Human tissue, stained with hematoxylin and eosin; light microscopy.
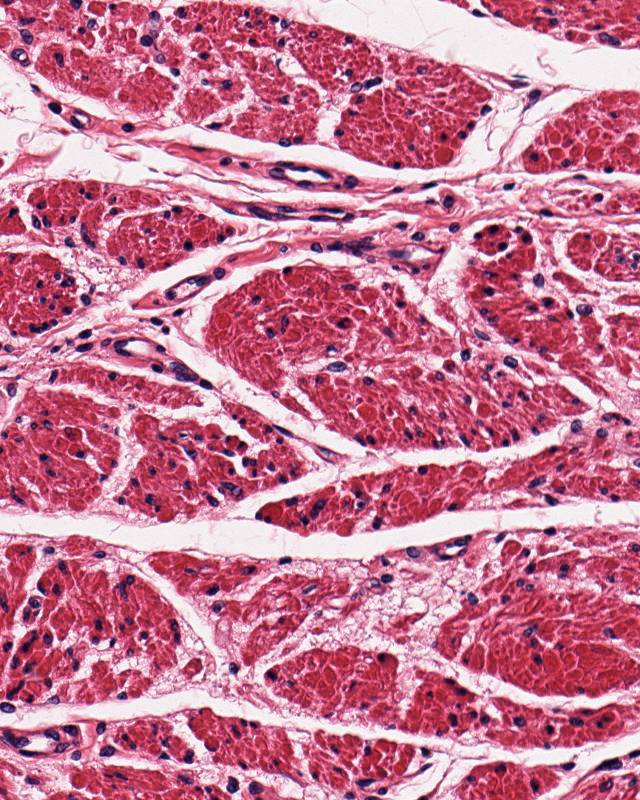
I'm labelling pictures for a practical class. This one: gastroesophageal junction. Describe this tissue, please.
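Start with the layout: many separate bundles of muscle cells, divided by pale septa running roughly horizontally across the picture. In most bundles the cells are cut across, so they appear as small round to polygonal profiles. Their cytoplasm stains a deep pink-red with eosin. Notice the nuclei: small, dark and round, sitting centrally in each profile.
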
